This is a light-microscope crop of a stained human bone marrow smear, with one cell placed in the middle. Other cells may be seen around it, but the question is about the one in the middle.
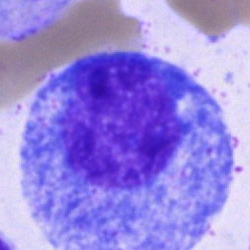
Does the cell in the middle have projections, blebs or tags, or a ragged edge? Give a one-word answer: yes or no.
No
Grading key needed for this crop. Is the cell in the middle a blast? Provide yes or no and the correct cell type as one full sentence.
No, the central cell is counted as a promyelocyte instead of a blast.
